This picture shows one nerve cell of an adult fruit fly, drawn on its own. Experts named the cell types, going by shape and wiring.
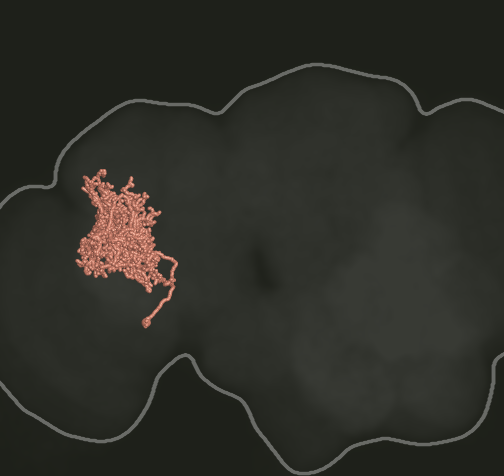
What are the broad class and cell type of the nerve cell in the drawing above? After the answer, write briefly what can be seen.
Its broad class is central-brain intrinsic neuron. Its cell type is AVLP251. As drawn here it is taller than it is wide.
